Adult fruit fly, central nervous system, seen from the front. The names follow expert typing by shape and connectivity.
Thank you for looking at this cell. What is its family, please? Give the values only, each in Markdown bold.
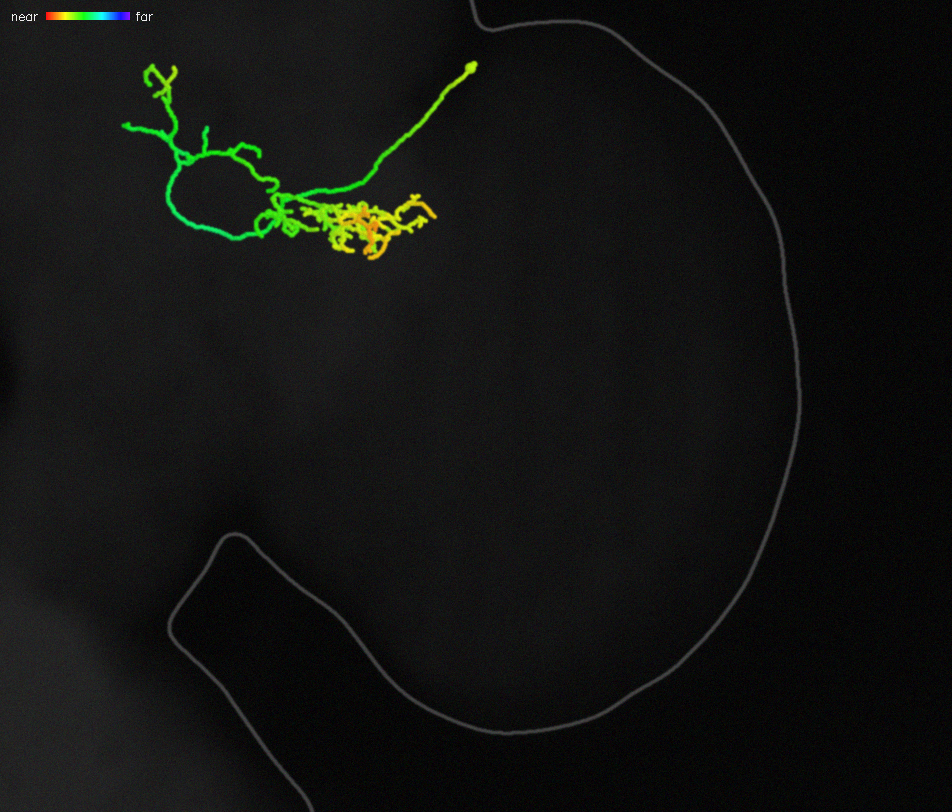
**hemilineage LHl4_posterior**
